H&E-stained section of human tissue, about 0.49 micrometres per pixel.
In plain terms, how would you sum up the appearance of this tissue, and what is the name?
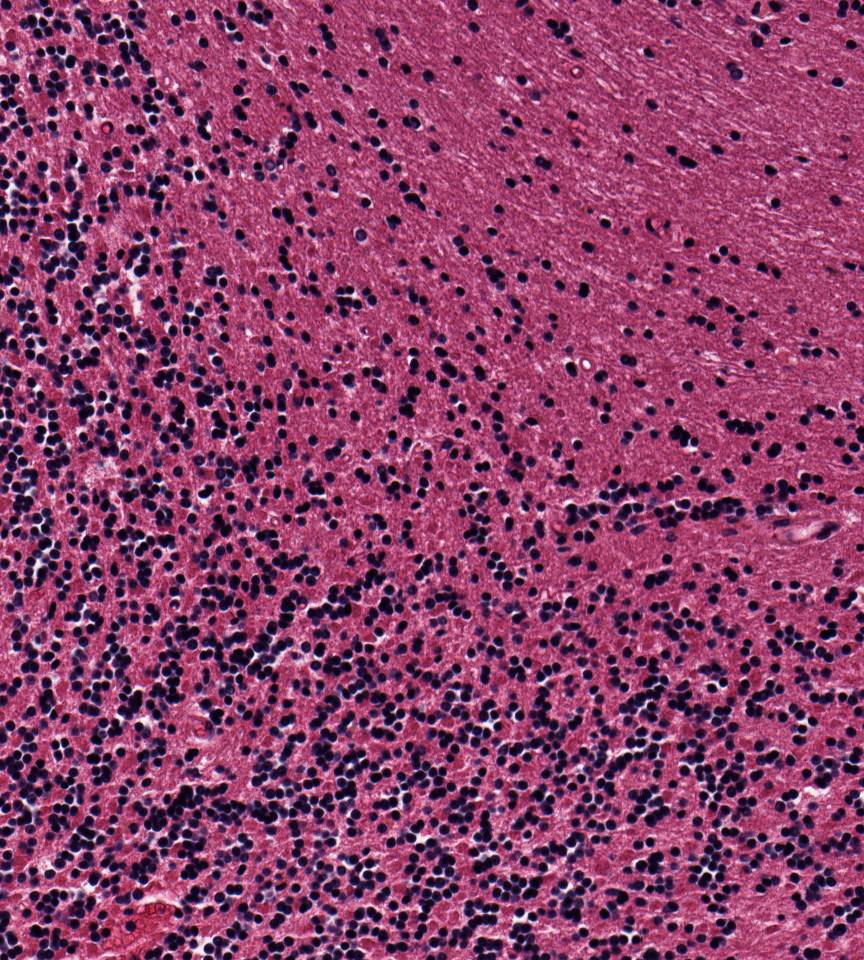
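Dense cellularity occupies the lower and left field: closely packed small, round, dark-staining nuclei with very scant visible cytoplasm. The upper right is pale and finely fibrillary pink, with faint oblique fibres and sparse small, round, dark nuclei, single or in short rows. The tissue is cerebellum.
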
